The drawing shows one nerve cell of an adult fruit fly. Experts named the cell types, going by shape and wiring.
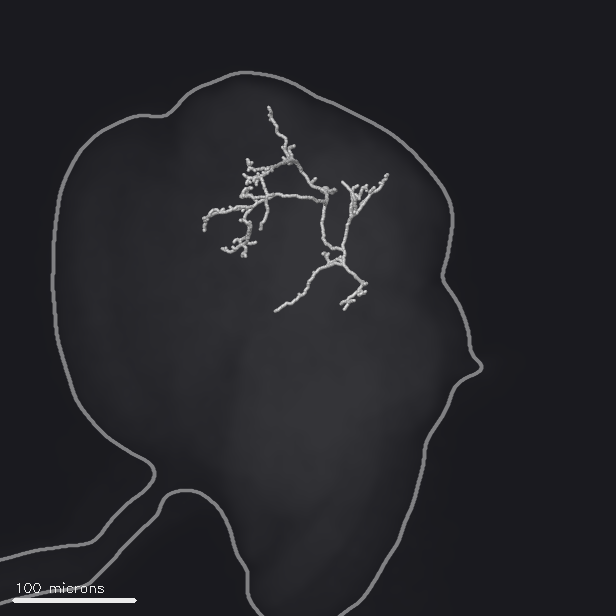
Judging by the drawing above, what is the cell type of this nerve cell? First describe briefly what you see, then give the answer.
By the scale bar it is about 170 microns tall in this view. As drawn here it is about as wide as it is tall. It is a central-brain intrinsic neuron. The cell type is CL005.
